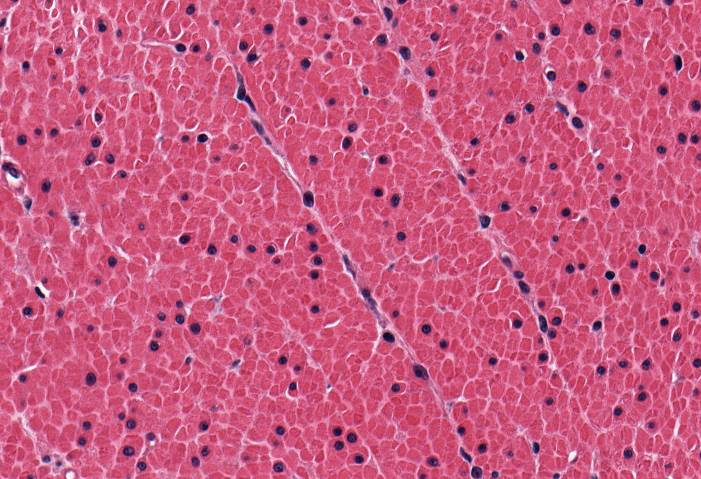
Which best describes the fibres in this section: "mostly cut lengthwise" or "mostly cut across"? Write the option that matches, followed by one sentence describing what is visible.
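Mostly cut across. The whole field is filled by closely packed small polygonal pink cell profiles cut in cross section.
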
